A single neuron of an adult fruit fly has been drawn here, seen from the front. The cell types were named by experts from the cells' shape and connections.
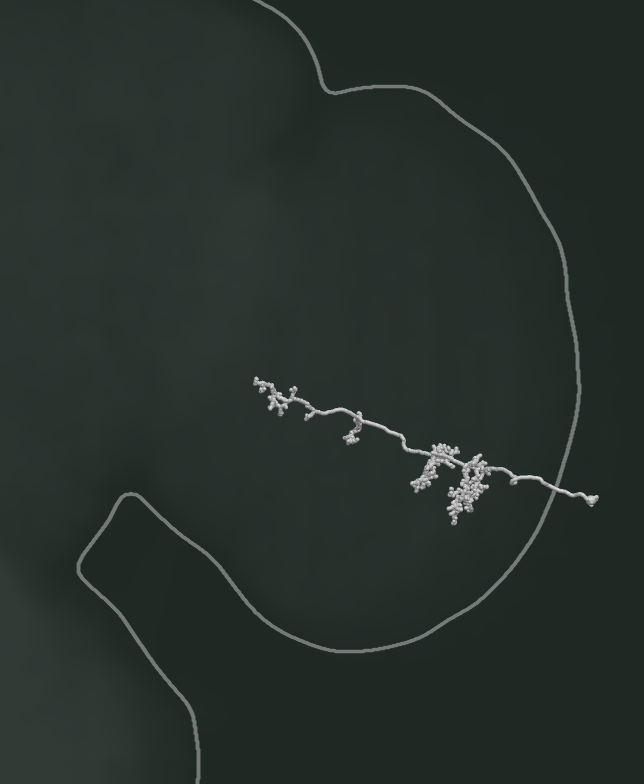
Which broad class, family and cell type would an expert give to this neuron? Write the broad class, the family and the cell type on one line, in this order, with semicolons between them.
optic-lobe intrinsic neuron; TmY; TmY13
